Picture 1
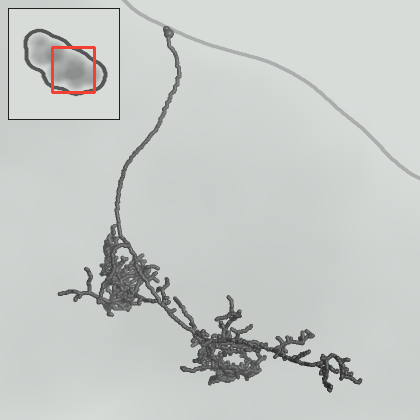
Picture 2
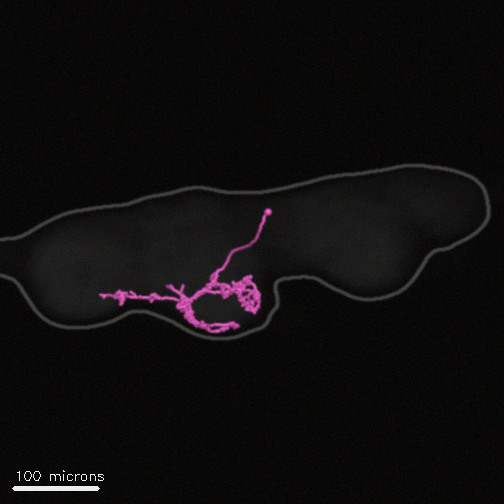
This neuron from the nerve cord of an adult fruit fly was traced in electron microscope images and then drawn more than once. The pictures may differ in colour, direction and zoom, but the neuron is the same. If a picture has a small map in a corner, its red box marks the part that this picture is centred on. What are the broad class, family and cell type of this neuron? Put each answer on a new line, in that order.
nerve-cord intrinsic neuron
hemilineage 23B
IN23B065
